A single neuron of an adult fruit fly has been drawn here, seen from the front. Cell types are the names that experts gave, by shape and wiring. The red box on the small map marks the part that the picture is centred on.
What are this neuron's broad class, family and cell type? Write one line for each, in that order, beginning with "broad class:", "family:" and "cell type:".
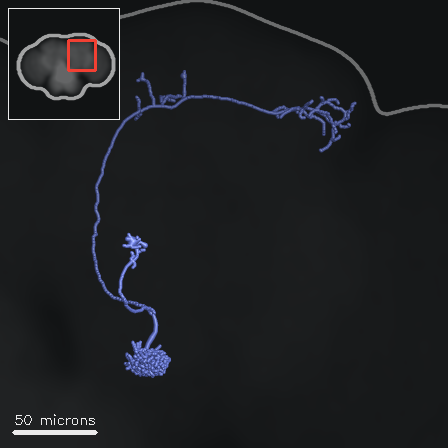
broad class: central-brain intrinsic neuron
family: hemilineage ALad1
cell type: VA3_adPN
